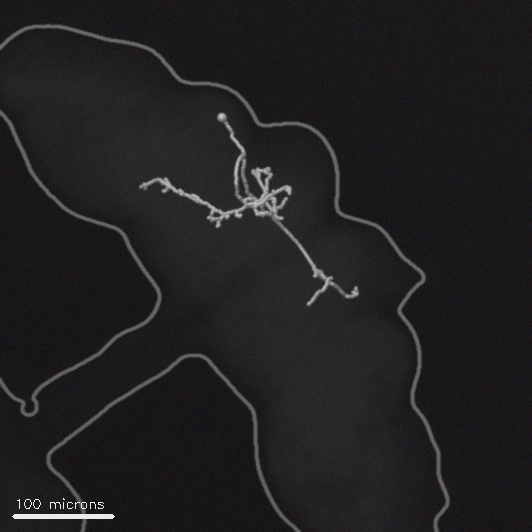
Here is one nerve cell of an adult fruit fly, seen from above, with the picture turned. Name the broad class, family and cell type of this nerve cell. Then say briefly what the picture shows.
Its broad class is central-brain intrinsic neuron. The family is hemilineage AOTUv4_dorsal. The cell type is CB2088. It lies in the brain. The cell body is at the top of the picture. From left to right in the picture it spans about 200 microns.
